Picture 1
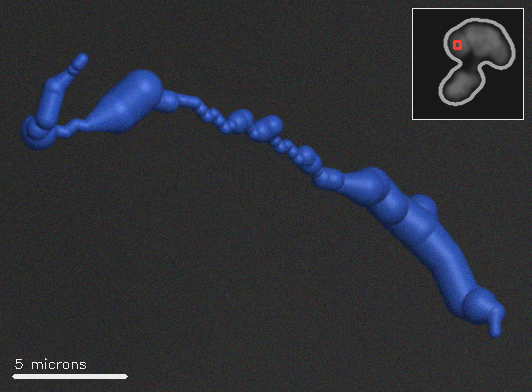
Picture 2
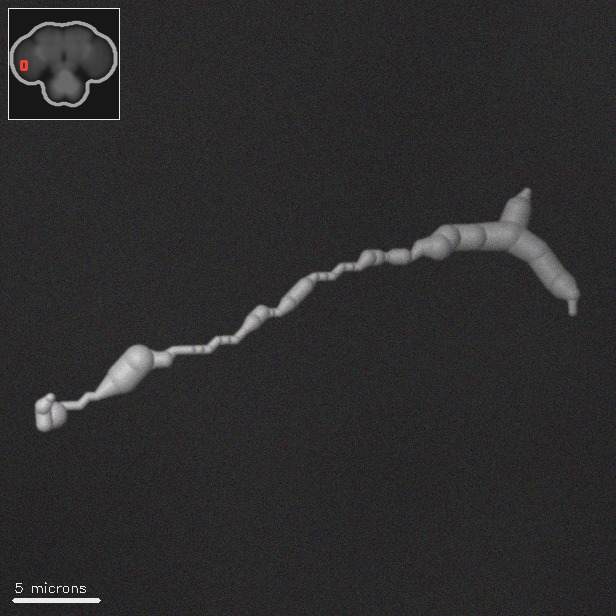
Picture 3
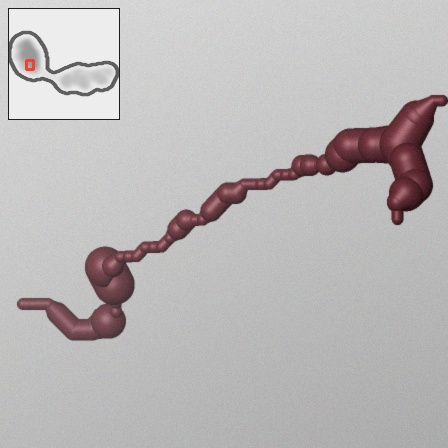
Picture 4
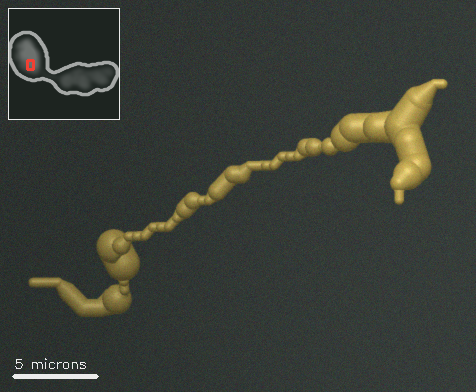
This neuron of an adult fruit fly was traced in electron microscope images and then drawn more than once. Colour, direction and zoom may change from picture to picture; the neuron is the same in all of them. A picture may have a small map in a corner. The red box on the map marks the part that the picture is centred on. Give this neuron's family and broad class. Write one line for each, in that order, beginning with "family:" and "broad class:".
family: class visual
broad class: photoreceptor or other optic-lobe sensory neuron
